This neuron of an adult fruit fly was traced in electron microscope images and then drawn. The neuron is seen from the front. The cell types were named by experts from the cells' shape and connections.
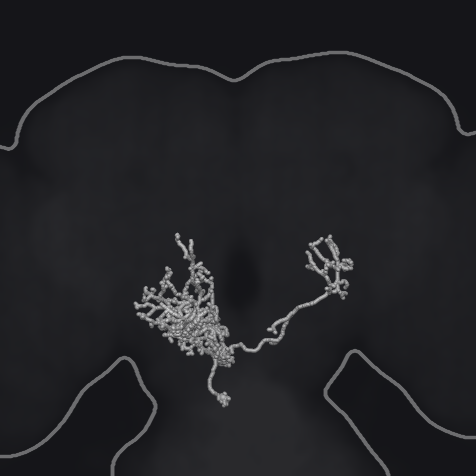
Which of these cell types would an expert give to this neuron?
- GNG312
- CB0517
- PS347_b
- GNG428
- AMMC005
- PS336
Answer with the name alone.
GNG312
